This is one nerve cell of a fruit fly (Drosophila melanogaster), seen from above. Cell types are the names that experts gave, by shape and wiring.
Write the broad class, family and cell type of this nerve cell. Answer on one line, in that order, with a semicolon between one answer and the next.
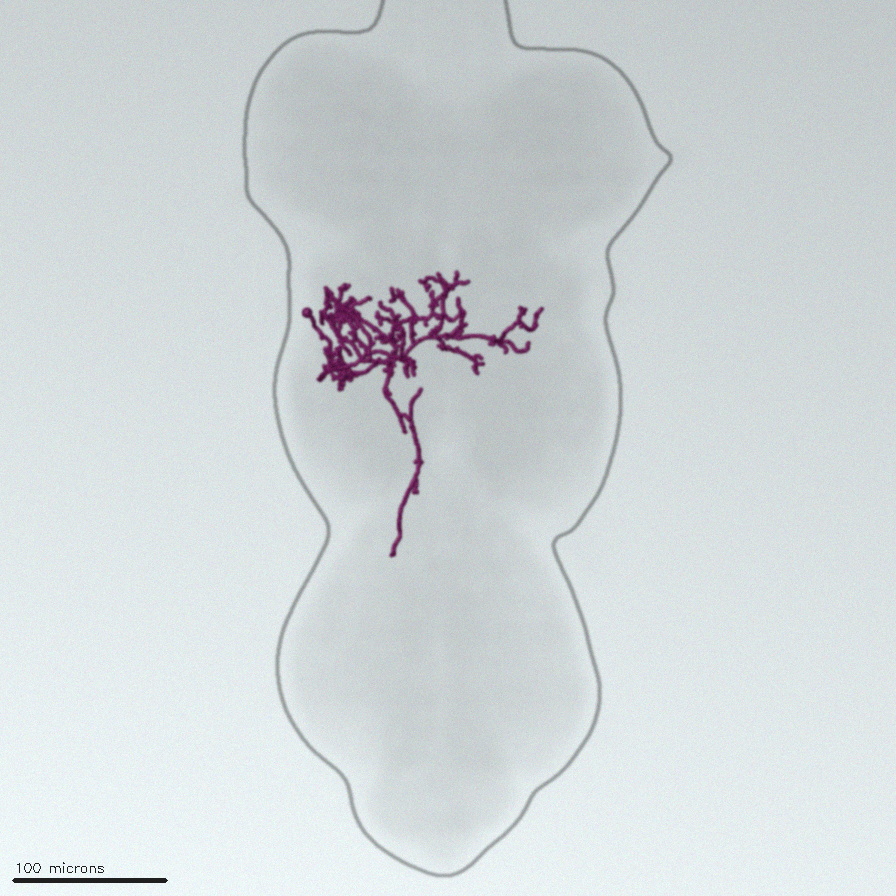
nerve-cord intrinsic neuron; hemilineage 08A; vMS11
